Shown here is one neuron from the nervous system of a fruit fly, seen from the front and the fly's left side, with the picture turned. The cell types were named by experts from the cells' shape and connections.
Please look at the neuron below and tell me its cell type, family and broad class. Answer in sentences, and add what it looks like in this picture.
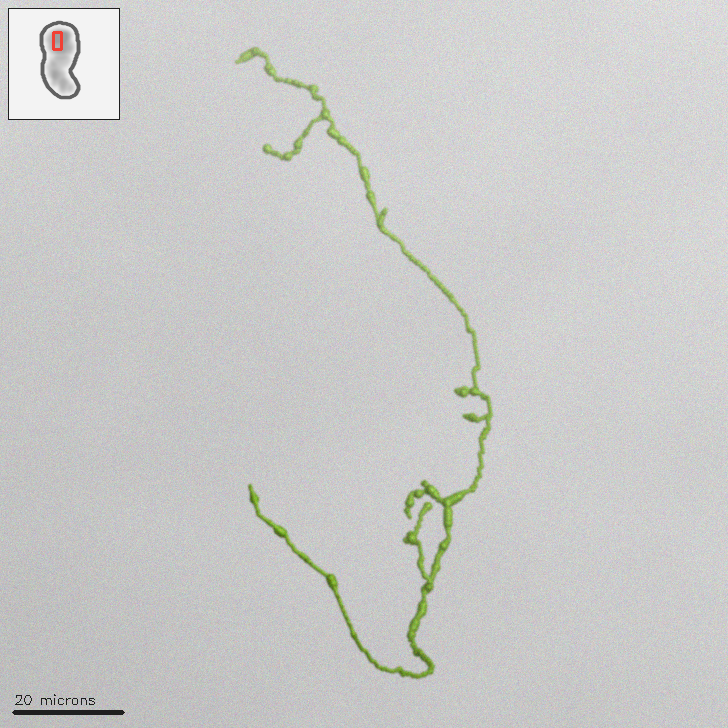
The cell type is HRN_VP4. Its family is called class hygrosensory. It is a sensory neuron entering the brain. The drawing shows no cell body. From top to bottom in the picture it spans about 120 microns. It has a dozen or fewer branch ends.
